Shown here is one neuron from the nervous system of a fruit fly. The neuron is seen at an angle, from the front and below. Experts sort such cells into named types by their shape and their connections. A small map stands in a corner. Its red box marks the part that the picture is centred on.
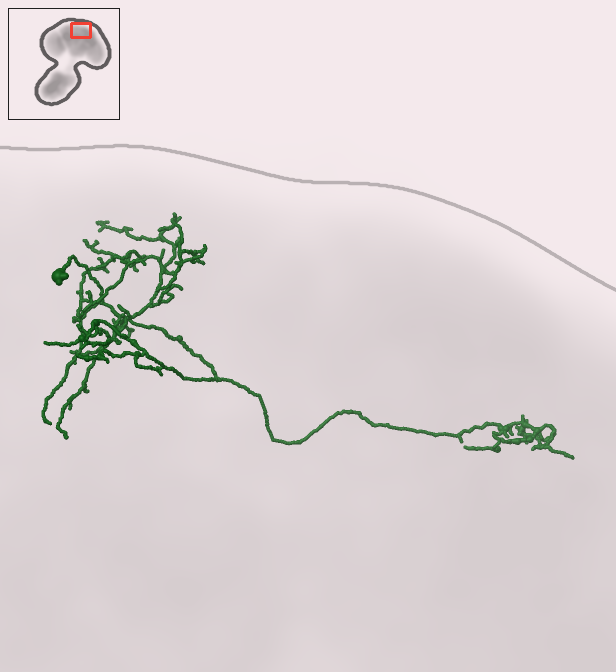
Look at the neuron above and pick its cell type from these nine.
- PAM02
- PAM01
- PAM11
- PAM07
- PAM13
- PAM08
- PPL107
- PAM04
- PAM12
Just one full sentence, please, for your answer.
It is the cell type PAM13 to which this neuron belongs.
